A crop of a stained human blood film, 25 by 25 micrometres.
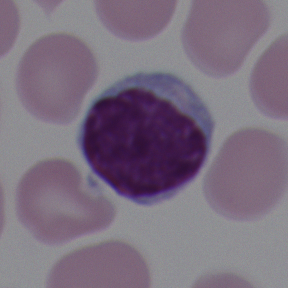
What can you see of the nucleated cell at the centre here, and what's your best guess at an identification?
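The outline of the cell is roughly round. Its nucleus forms a single rounded mass with no lobes, and the cytoplasm is pale blue-grey. A small pale bleb lies at the lower-left edge of the cell. The cell is a typical lymphocyte.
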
